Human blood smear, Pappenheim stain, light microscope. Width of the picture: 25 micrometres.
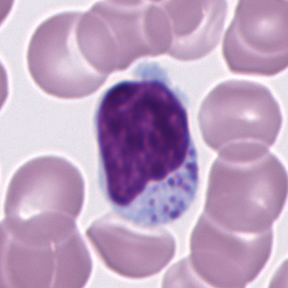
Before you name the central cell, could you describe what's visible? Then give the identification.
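Looking first at the nucleus, I see a single unsegmented mass, about 11 by 9 micrometres, that fills most of the cell. Its chromatin is dark purple and coarsely clumped. The cytoplasm is widest at the lower right, and from the top edge a small, frayed, pale blue fringe projects outward. So I would call this a large granular lymphocyte.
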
